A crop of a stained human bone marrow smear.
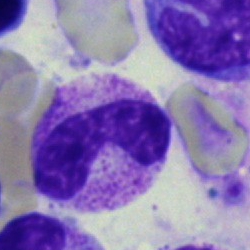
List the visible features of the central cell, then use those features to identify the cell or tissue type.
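Outline round, smooth. Nucleus: thick curved band bent into a horseshoe, open side facing down; no nucleoli. Moderate pale lilac cytoplasm in the nuclear notch and the area above it. Band neutrophil.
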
